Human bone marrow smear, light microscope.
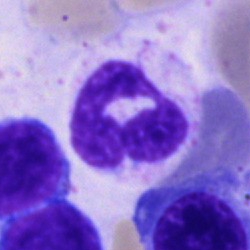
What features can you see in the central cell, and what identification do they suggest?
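Notice the nucleus: it forms a closed ring around a clear hole at its centre, and no nucleoli are visible in it. Fine pink granules are scattered sparsely through the cytoplasm. The outer border of the cell is faint and hard to trace against the background. What we have here is a segmented neutrophil.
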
